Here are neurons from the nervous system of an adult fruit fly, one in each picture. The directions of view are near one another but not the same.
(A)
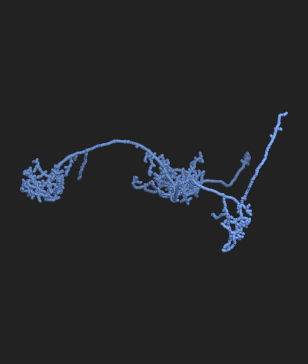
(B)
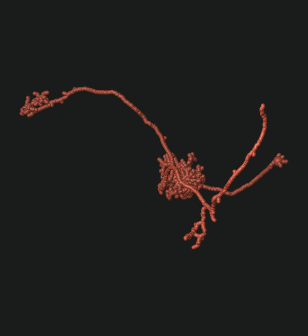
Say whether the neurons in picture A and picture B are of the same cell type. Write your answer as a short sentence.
They are of different cell types.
